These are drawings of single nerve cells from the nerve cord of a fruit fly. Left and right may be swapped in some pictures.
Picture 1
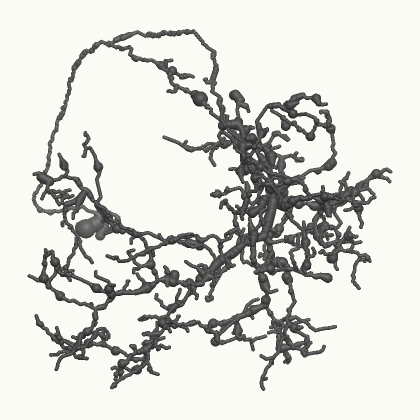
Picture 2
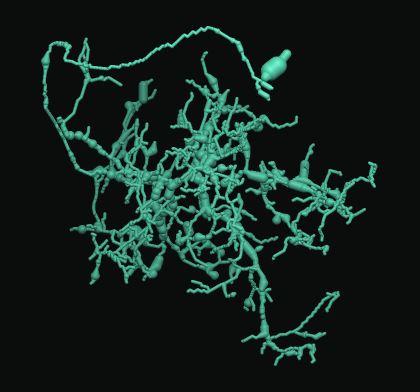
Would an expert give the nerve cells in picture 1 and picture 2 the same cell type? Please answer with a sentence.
They are of the same cell type.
